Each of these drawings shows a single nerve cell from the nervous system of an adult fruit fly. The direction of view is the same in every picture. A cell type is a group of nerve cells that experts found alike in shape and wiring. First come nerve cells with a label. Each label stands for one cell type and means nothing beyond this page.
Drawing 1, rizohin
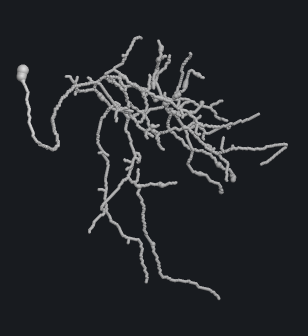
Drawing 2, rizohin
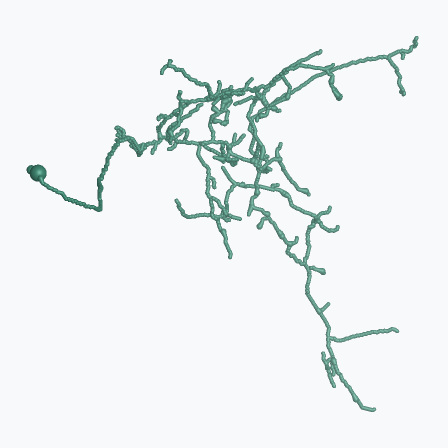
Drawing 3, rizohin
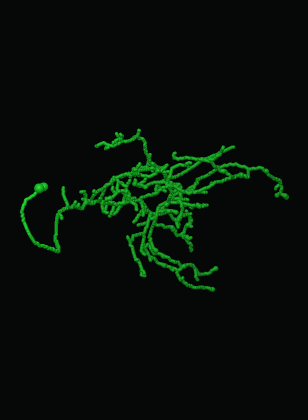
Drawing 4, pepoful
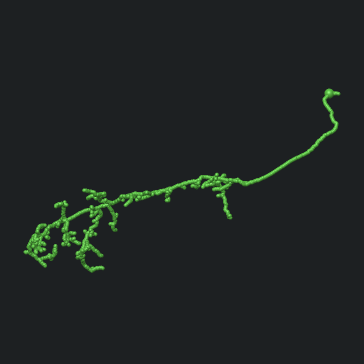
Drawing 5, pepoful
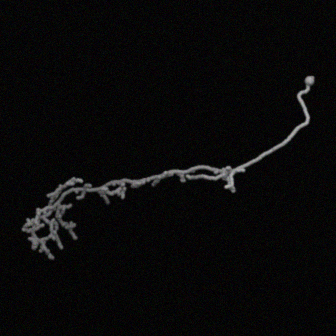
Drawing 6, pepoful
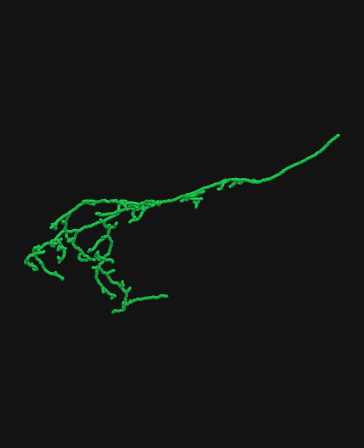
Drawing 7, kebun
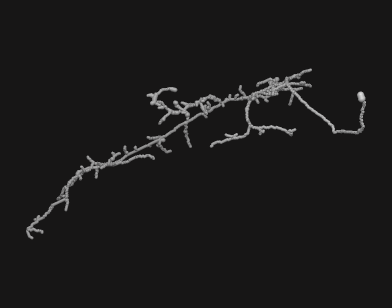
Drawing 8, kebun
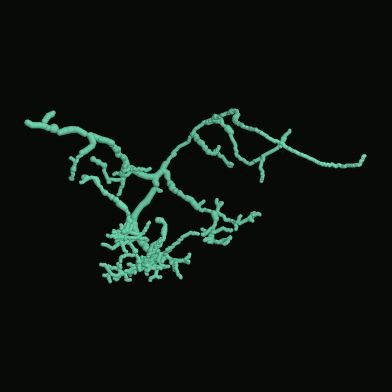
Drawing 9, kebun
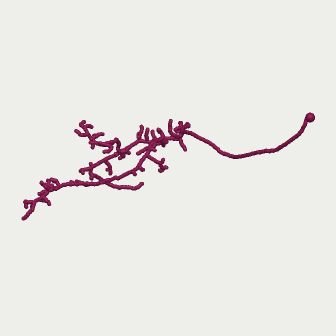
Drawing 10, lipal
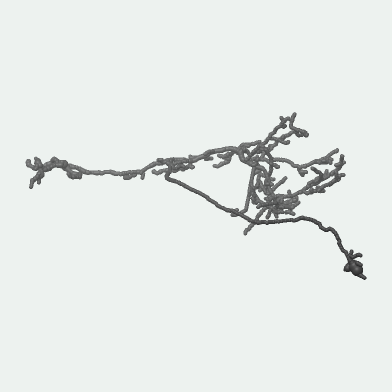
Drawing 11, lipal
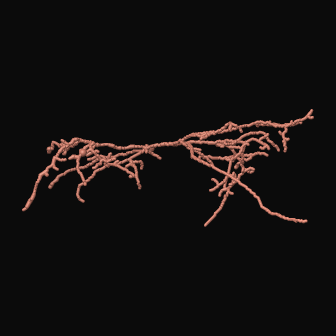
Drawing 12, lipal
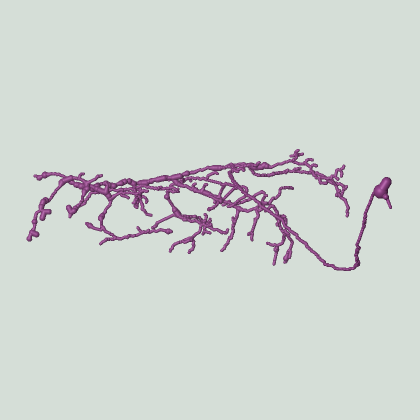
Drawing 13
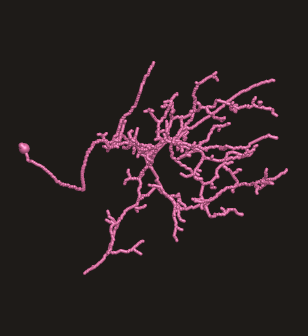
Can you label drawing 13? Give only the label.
rizohin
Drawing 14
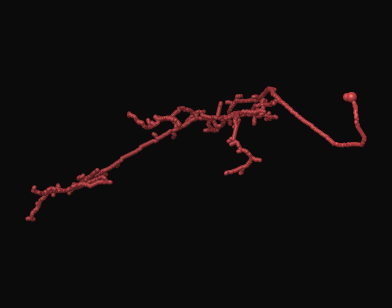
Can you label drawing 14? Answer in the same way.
kebun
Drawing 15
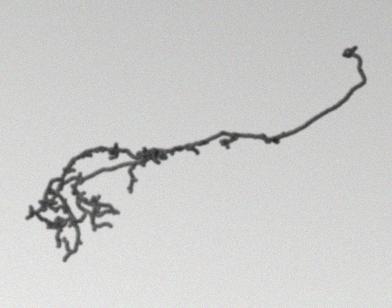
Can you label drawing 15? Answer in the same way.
pepoful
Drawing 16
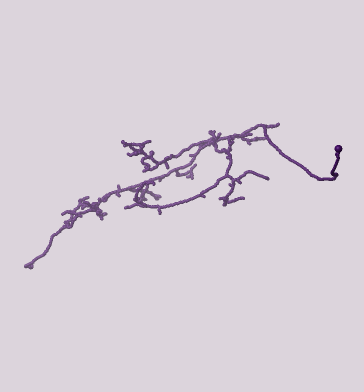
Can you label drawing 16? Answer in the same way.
kebun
